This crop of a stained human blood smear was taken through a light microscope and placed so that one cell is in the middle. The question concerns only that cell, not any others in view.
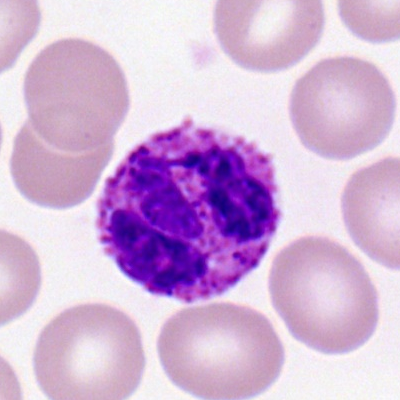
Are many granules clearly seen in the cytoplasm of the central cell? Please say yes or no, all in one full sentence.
Yes, the cell's cytoplasm contains many granules that can be seen.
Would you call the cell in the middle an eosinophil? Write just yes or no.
no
